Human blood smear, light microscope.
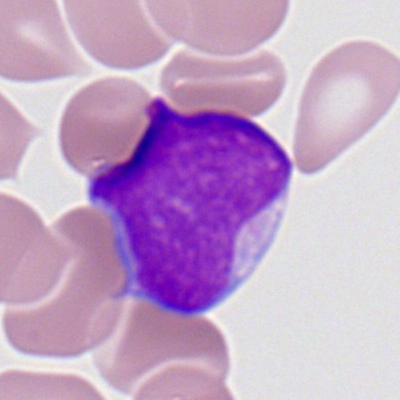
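Myeloblast in a stained blood smear: the central cell has an irregular, angular outline rather than a round one. Its nucleus occupies most of the cell, and the cytoplasm shows no granules. A small pointed projection extends from the top edge of the cell.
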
